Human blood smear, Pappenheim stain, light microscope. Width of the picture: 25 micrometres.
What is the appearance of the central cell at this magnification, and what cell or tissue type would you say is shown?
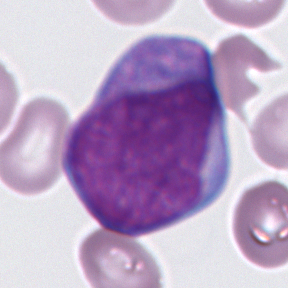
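The central cell has an angular outline, with several fairly straight sides meeting at blunt corners. Its nucleus lies in the lower-left part of the cell, leaving the cytoplasm mainly above and to the right. The upper border of the nucleus runs almost straight across the cell. The cytoplasm contains no vacuoles. The cell is an atypical promyelocyte.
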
